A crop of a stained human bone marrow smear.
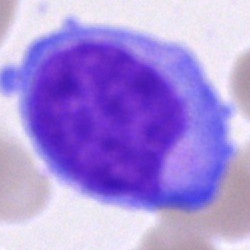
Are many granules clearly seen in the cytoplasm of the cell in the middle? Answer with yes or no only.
No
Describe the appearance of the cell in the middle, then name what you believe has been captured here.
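Mottled chromatin shows small paler spots among darker areas. The cytoplasm is deep blue, with a paler pinkish zone beside the nucleus at the lower right. Small rounded blebs project from the cell edge, most clearly on the left. The cell is a blast.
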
